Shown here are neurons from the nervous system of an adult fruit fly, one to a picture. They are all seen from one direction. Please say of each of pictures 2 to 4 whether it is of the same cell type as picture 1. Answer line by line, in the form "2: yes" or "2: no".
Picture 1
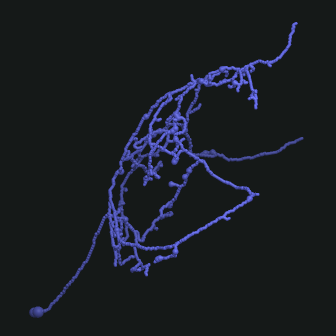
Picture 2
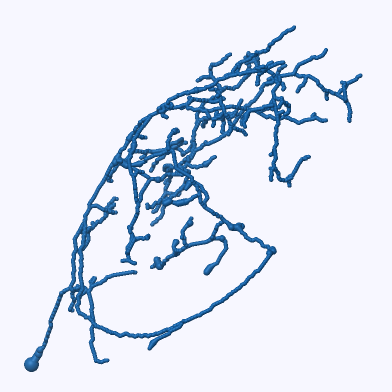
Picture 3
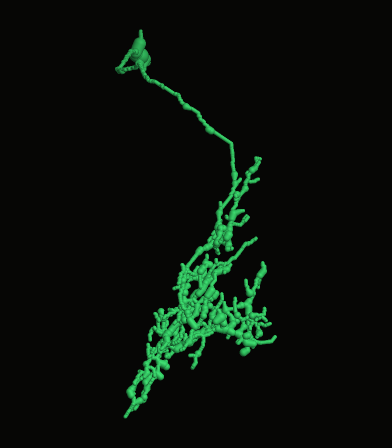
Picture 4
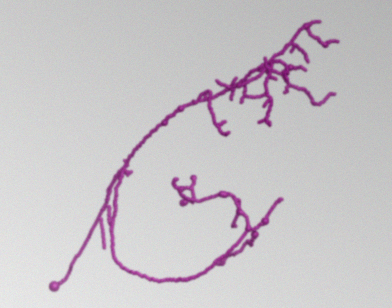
2: yes
3: no
4: no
